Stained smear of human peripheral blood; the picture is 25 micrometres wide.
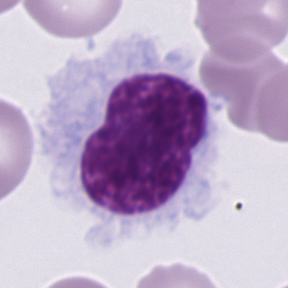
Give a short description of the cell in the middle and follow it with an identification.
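Border ragged and frayed, not smooth. Nucleus about 13 by 10 micrometres; outline shallowly indented, slightly lobed. Cytoplasm pale blue, a wide rim around the nucleus, broader upper left than lower right, leaving the nucleus off-centre. Hairy cell.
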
